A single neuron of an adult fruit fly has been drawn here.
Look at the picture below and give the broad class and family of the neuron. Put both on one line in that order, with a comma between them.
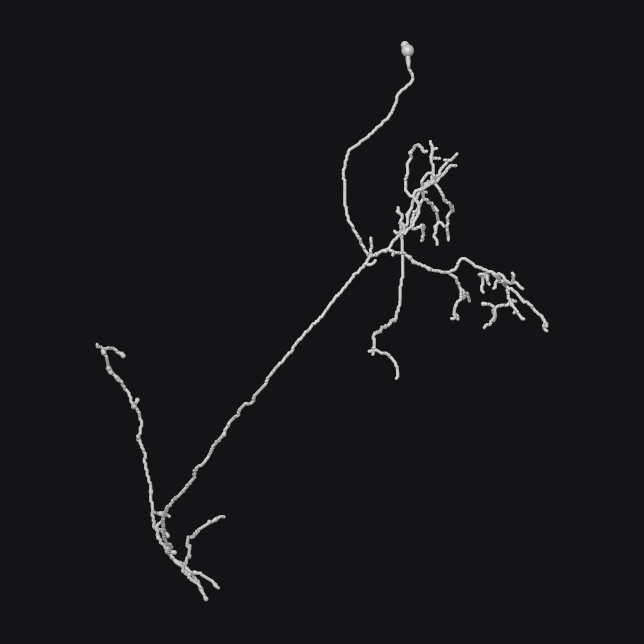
central-brain intrinsic neuron, hemilineage ALlv1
